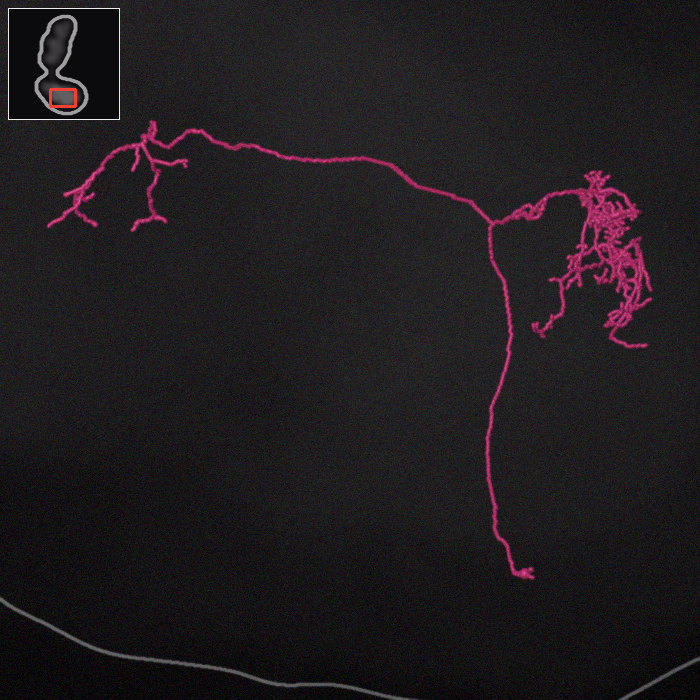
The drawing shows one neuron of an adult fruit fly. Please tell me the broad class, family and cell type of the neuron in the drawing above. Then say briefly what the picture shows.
It is a central-brain intrinsic neuron. The family is hemilineage VLPa2. The cell type is CB0743. The cell body is at the lower right of the picture. The picture shows dozens of branch ends.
